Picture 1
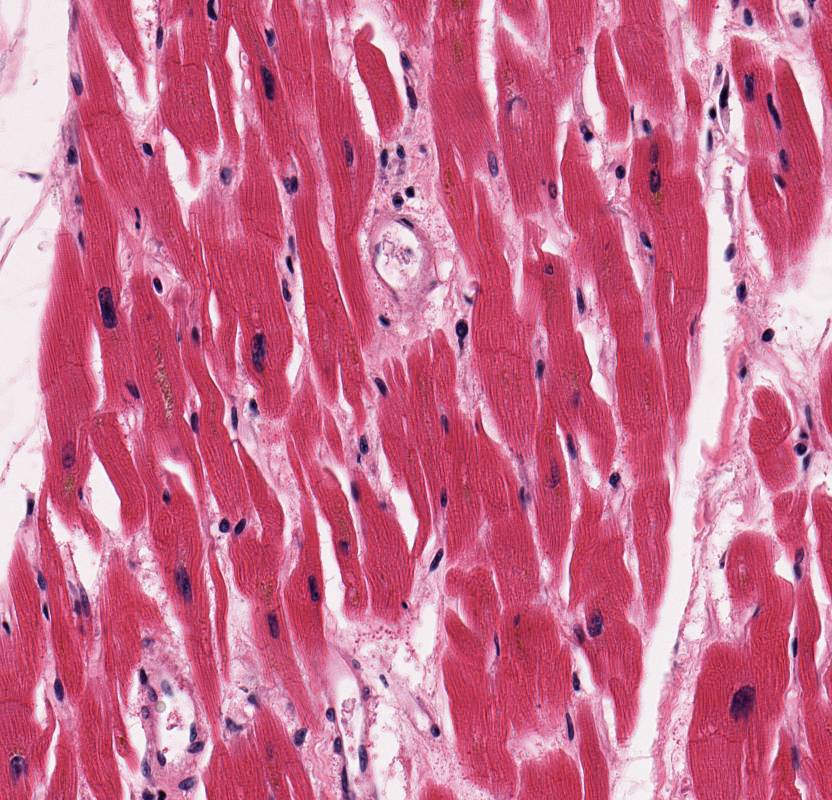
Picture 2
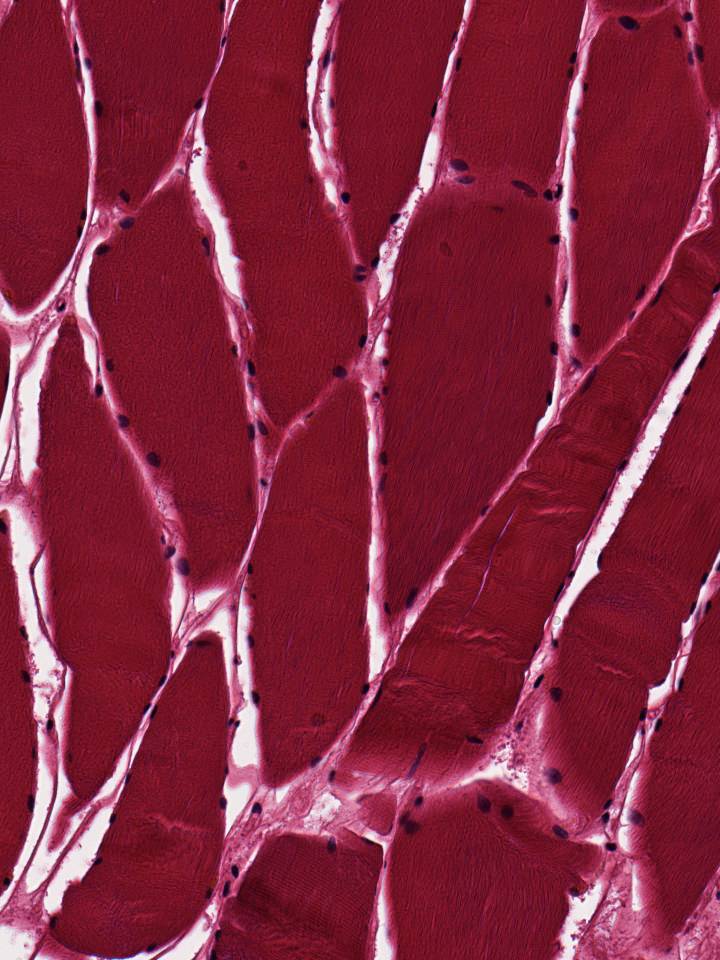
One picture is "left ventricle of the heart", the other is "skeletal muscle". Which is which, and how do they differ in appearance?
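Picture 1: left ventricle of the heart. Picture 2: skeletal muscle. Fibre form: the fibres in picture 1 branch and join neighbours instead of running as separate unbranched cylinders. Nuclei: in picture 2 they are small, dark-staining, flattened or oval, and lie at the fibre edges just beneath the cell border.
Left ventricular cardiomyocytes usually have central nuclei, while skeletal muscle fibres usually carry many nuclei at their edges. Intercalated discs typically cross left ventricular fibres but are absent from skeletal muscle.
Also, picture 1 holds fine golden-brown pigment granules in several fibres, often near the nucleus; picture 2 shows deep, even eosinophilic red cytoplasm and fine cross-striations at lower right.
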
